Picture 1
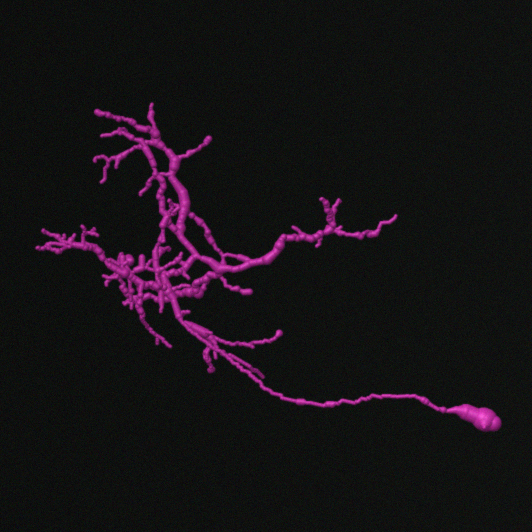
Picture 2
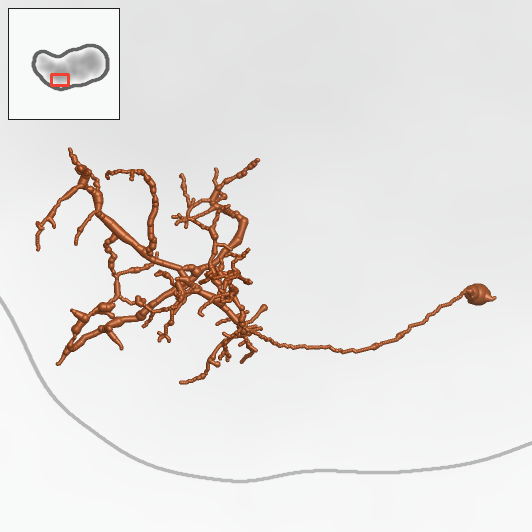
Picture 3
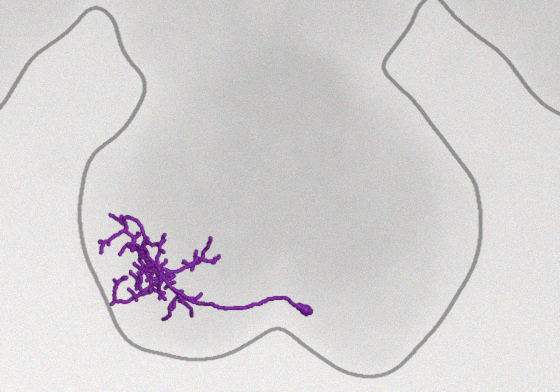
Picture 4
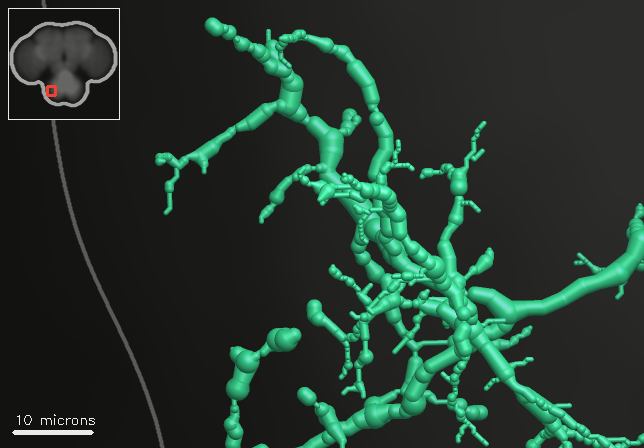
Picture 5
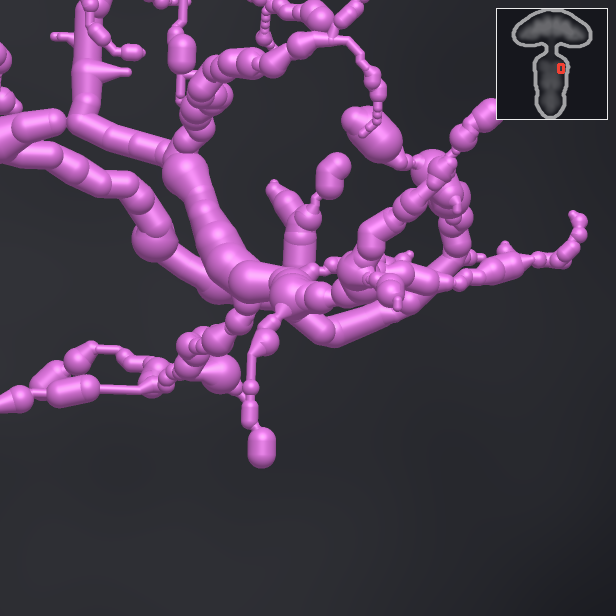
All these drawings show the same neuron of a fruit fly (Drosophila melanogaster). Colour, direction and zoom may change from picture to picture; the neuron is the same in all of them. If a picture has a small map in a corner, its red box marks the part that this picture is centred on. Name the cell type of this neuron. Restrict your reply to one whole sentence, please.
The cell type name for this neuron is IN13B023.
